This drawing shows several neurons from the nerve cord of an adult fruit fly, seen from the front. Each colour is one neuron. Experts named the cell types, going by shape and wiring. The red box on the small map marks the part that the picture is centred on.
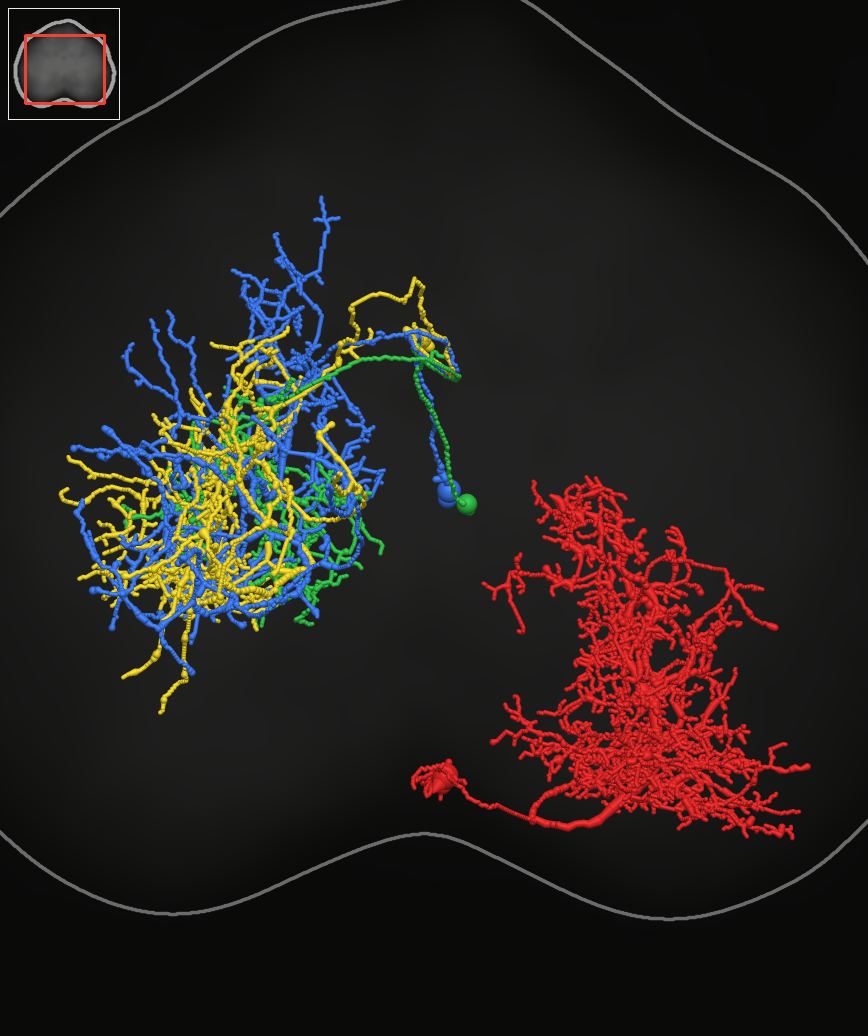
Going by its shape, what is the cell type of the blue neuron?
AN12B017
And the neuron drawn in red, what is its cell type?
IN13B009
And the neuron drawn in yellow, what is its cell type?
AN12B019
